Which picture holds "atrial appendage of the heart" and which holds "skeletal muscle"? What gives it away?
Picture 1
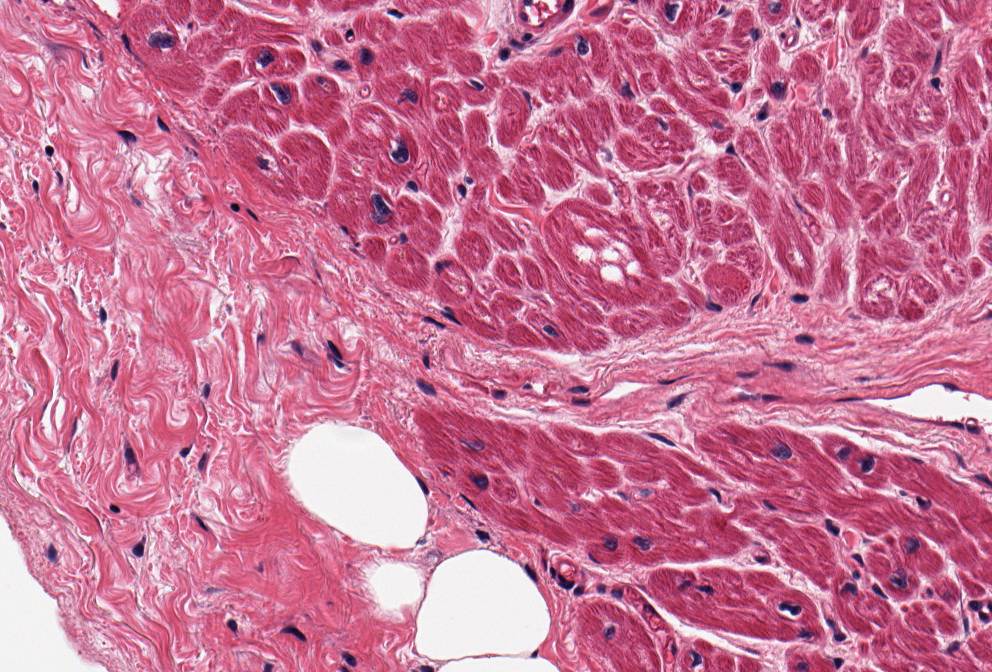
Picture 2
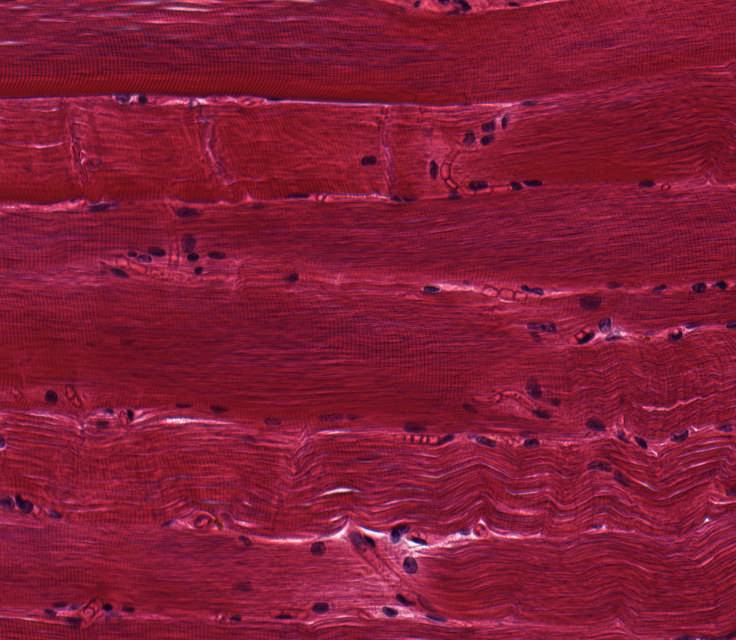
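Step one, identity: picture 1 is atrial appendage of the heart, and picture 2 is skeletal muscle. Step two, layout: in picture 1, bundles of muscle fibres fill the upper and lower right while dense wavy collagen takes up the left side; the upper bundle is mostly cut across as rounded profiles, and the lower right bundle is cut lengthwise, running diagonally. In picture 2, the fibres run side by side without branching.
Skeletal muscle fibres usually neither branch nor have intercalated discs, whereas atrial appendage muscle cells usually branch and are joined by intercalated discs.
Step three, nuclei: in picture 1 they sit centrally within the fibres rather than at their edges, while in picture 2 they lie at the fibre edges and are small, dark-staining and oval to elongated.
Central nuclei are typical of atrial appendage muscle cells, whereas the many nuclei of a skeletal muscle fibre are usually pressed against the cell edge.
Step four, cytoplasm: abundant and deep pink in picture 1, deep red-pink with eosin in picture 2.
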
